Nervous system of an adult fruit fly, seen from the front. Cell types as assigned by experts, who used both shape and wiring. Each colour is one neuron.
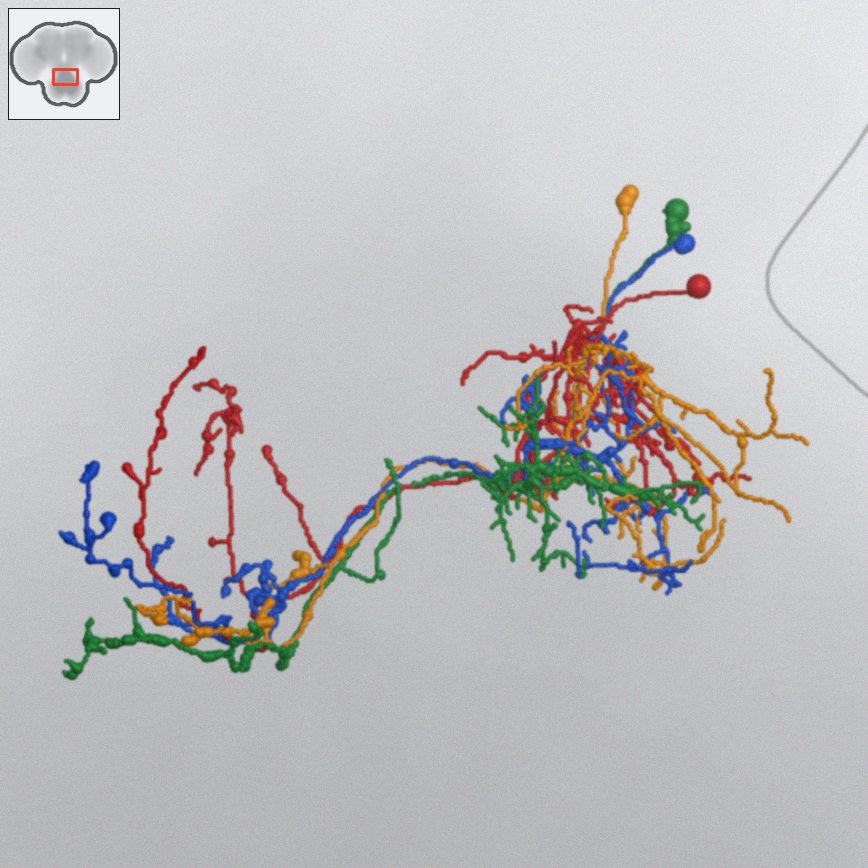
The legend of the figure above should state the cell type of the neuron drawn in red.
IN07B090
